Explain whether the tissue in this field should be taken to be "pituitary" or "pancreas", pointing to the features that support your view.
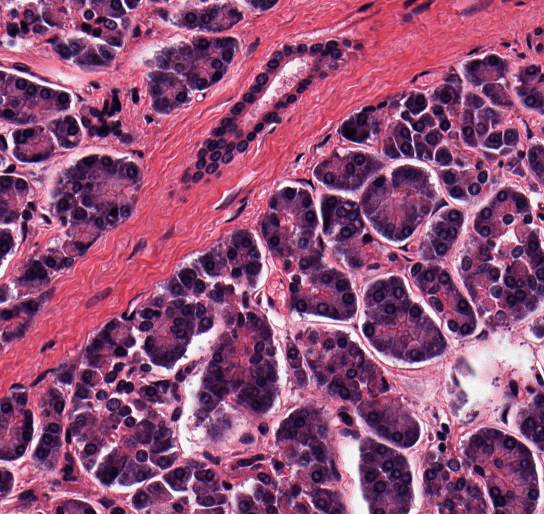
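Tissue: pancreas. Broad band of dense pink fibrous tissue crosses the field diagonally, lower left to upper right. Closely packed rounded acini fill the tissue on both sides of it. Acinar lumina small, mostly inconspicuous. No fat cells anywhere in the field.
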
